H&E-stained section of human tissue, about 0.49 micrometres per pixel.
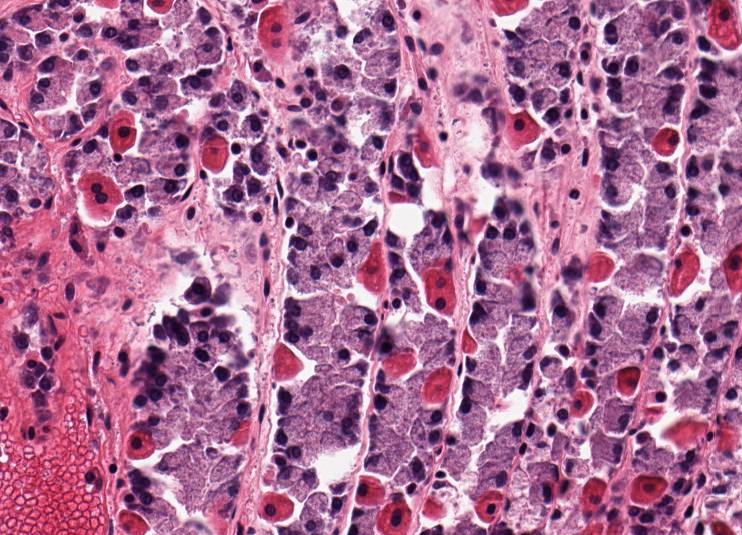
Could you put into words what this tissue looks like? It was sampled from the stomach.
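Cells form long parallel columns running vertically from the top to the bottom of the field. Most cells in these columns have purple, finely granular cytoplasm and a small, dark, round nucleus. Fewer, large rounded cells with bright pink cytoplasm are scattered among the purple cells. A vessel in the lower left corner is tightly packed with red blood cells.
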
